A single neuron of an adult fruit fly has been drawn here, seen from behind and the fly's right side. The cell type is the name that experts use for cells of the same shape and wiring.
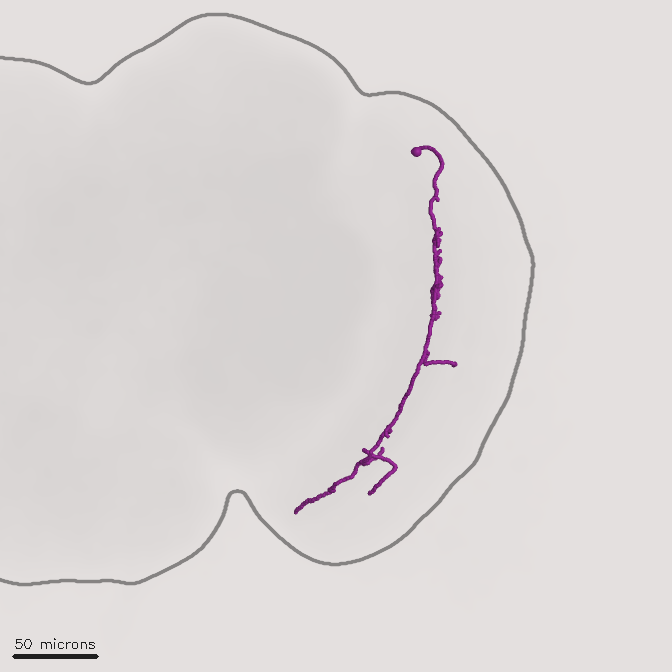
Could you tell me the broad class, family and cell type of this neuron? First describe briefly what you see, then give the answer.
The cell body is at the top of the picture. From top to bottom in the picture it spans about 200 microns. Its broad class is optic-lobe intrinsic neuron. The family is Cm. It is of cell type Cm10.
